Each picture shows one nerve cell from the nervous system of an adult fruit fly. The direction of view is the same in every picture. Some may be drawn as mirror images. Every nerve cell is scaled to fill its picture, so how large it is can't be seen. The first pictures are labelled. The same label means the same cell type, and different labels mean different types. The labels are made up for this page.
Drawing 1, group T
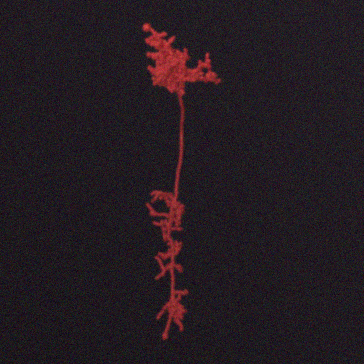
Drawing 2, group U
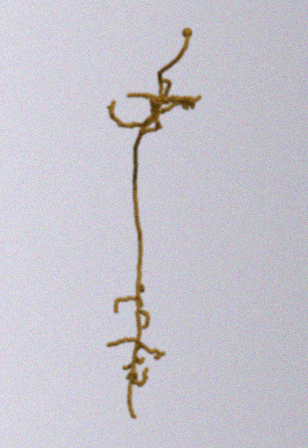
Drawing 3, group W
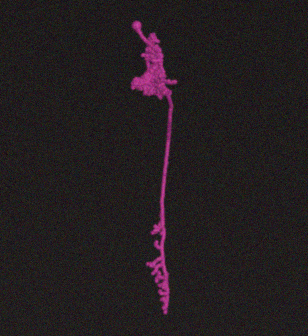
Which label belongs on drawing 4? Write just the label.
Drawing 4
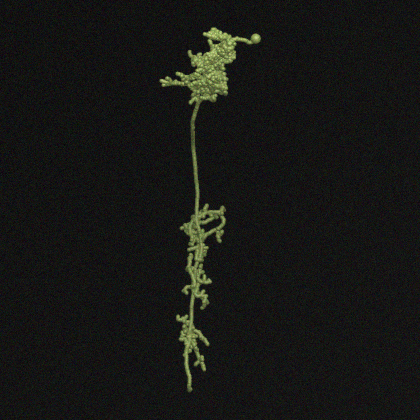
group T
